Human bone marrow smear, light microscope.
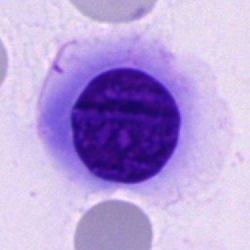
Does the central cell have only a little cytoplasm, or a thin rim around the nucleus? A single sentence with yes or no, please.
No, the cytoplasm is broad rather than a narrow rim.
